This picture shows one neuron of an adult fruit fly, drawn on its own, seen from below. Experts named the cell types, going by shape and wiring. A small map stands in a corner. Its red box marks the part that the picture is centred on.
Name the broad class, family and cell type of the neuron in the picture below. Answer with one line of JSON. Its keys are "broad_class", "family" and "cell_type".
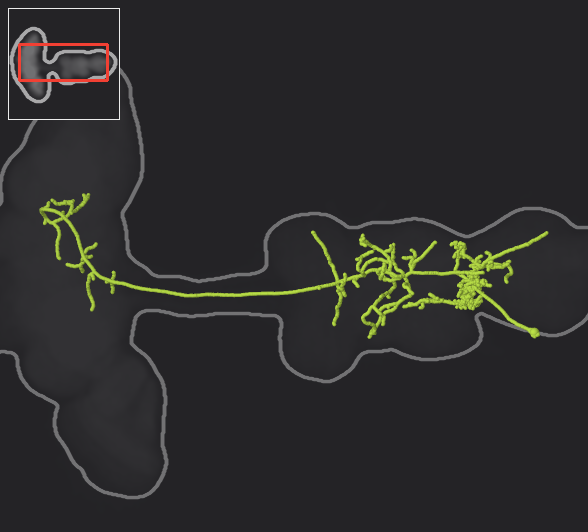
{"broad_class": "ascending neuron", "family": "hemilineage 08B", "cell_type": "AN08B010"}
